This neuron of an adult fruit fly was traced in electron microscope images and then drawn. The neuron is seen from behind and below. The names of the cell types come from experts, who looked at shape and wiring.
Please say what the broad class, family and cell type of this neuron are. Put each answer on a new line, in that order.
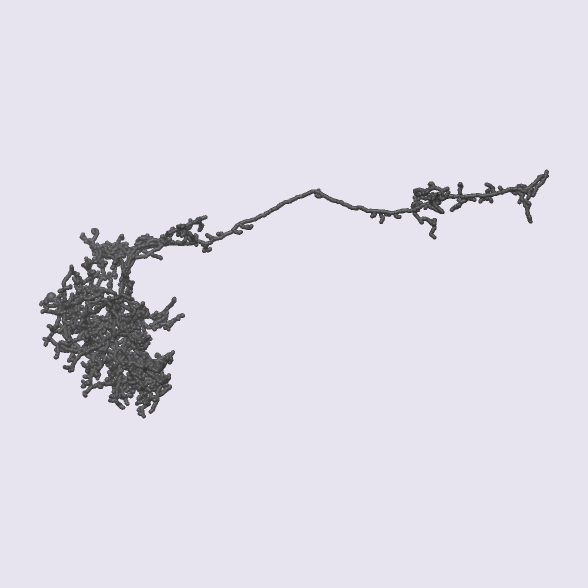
central-brain intrinsic neuron
hemilineage VLPl2_medial
AVLP433_b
